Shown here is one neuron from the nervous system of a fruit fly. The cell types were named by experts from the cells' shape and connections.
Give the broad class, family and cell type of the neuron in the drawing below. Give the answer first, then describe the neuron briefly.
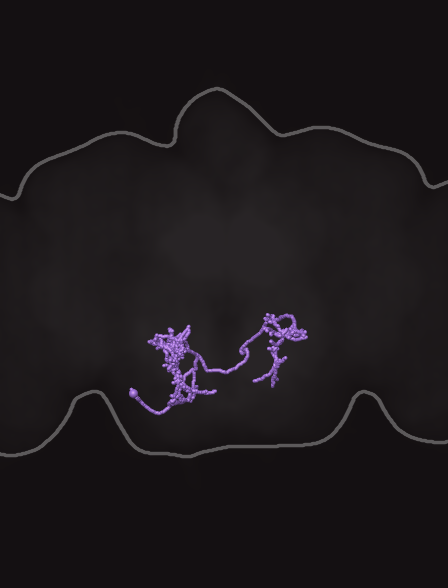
This is a central-brain intrinsic neuron. The family is hemilineage LB7. Its cell type is VES090. As drawn here it is wider than it is tall.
